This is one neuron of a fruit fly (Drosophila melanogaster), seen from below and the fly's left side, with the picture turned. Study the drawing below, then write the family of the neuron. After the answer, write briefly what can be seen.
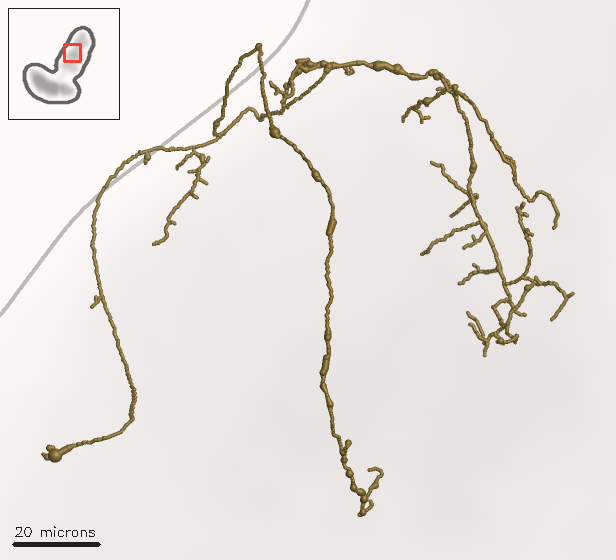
Its family is hemilineage 08A. It is a nerve-cord intrinsic neuron. It is in the nerve cord and does not reach the brain. The cell body can be seen at the lower left of the picture. By the scale bar it is about 130 microns wide in this view.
